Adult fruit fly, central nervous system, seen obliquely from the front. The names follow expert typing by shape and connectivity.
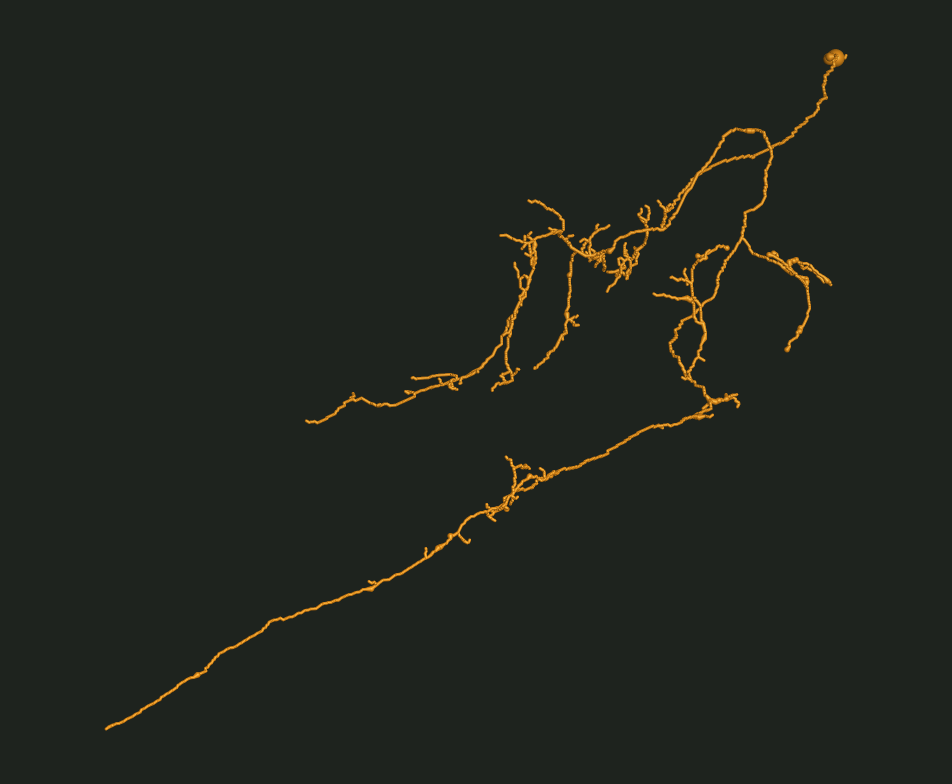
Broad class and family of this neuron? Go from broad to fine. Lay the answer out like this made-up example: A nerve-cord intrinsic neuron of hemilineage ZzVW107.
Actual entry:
A nerve-cord intrinsic neuron of hemilineage 06A.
